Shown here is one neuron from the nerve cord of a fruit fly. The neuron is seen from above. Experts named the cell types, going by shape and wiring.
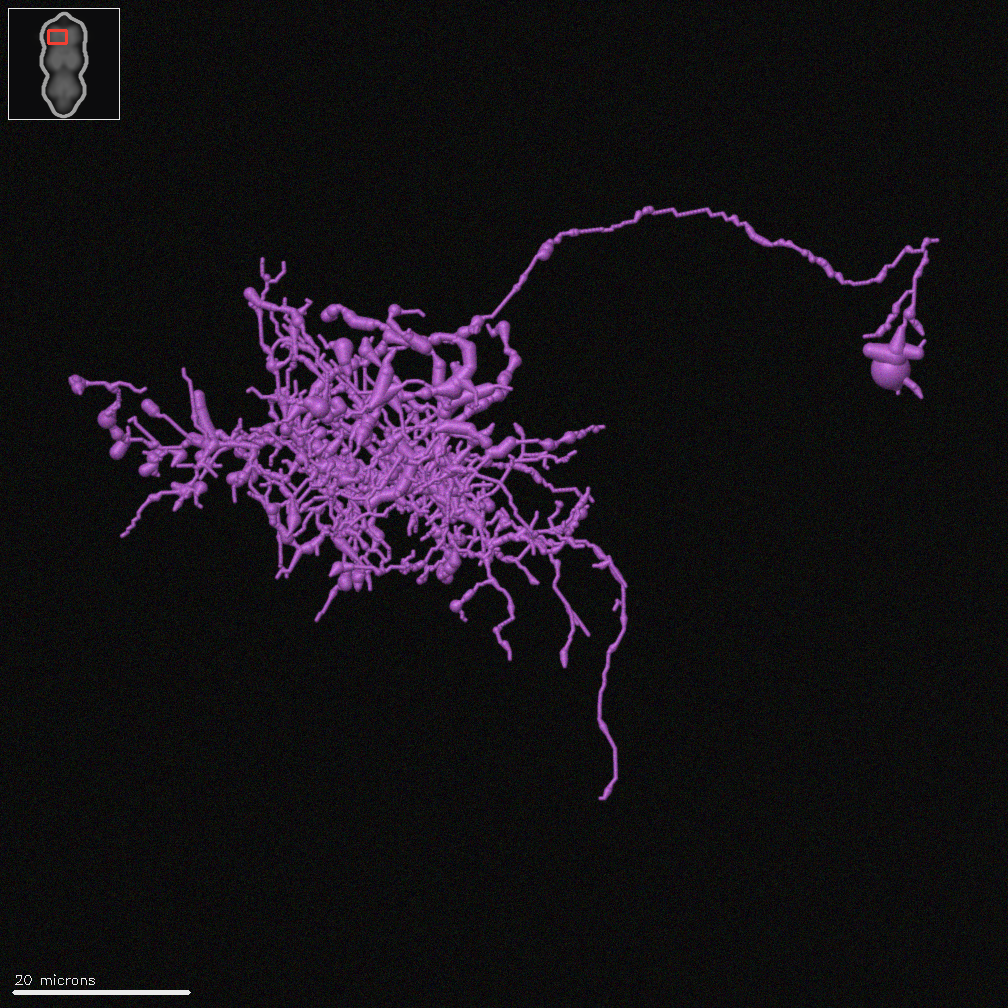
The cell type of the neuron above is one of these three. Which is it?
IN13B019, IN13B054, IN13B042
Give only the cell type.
IN13B019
